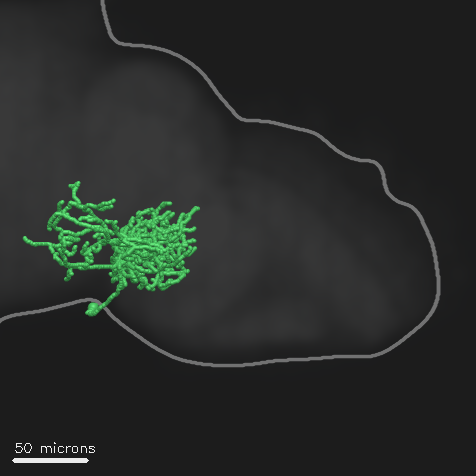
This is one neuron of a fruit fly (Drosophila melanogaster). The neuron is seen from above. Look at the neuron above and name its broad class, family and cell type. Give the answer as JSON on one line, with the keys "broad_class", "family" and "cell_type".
{"broad_class": "visual projection neuron", "family": "hemilineage VPNp&v1_ventral", "cell_type": "LoVP40"}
